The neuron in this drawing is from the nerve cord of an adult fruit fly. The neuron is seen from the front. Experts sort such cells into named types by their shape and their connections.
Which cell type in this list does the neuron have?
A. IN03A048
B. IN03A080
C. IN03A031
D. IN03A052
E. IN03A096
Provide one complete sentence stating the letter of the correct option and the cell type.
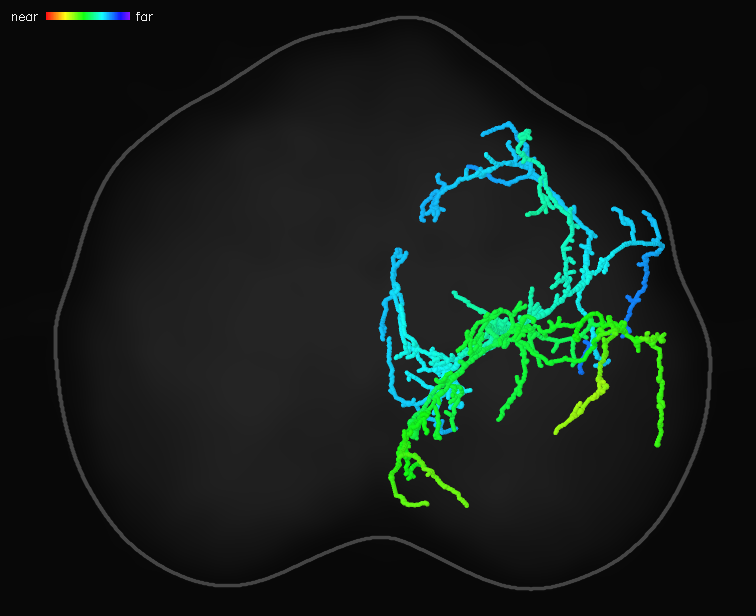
The cell type for the neuron is option D, which is IN03A052.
